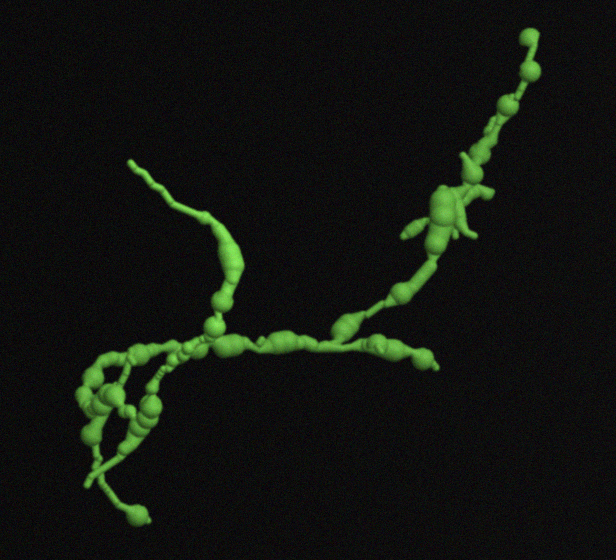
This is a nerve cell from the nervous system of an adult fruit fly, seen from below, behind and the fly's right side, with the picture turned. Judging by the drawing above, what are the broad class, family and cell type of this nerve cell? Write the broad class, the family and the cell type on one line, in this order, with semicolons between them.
sensory neuron entering the brain; class mechanosensory; BM_Hau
